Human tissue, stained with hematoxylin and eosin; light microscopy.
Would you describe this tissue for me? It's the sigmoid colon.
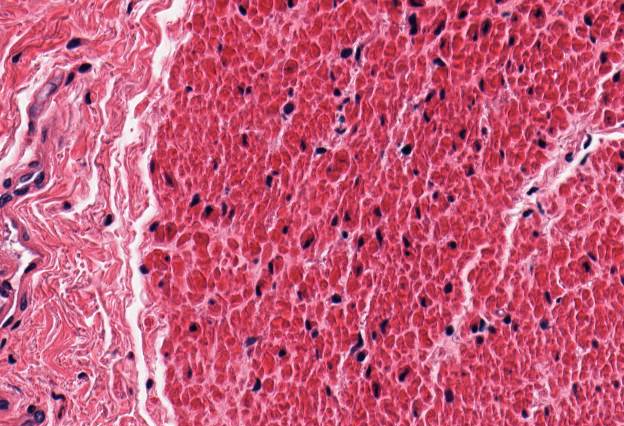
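In the larger right-hand area, muscle fibres are cross-cut, showing small rounded to polygonal profiles. They stain deeper red than the left's connective tissue. Only a minority show a nucleus here, small and dark. Thin pale clefts run diagonally through the muscle area, clearest on its right.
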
